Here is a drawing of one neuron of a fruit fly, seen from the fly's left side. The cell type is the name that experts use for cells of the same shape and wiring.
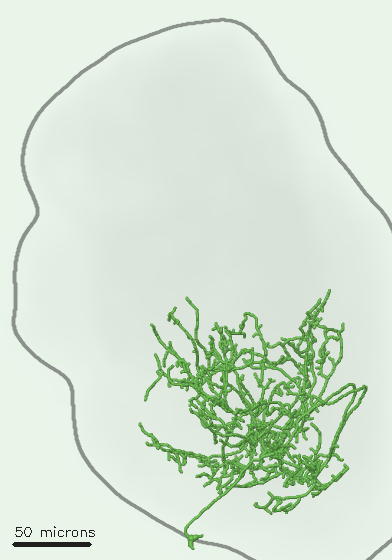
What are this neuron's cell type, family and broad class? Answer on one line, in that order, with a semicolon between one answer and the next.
GNG514; hemilineage 02A; central-brain intrinsic neuron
